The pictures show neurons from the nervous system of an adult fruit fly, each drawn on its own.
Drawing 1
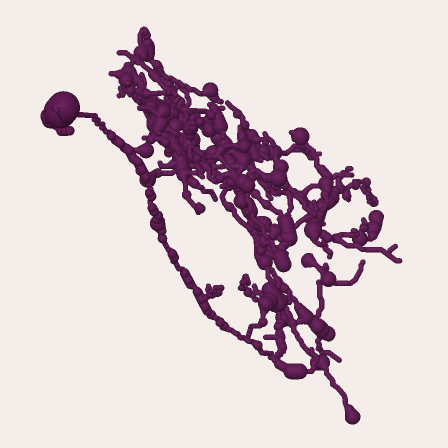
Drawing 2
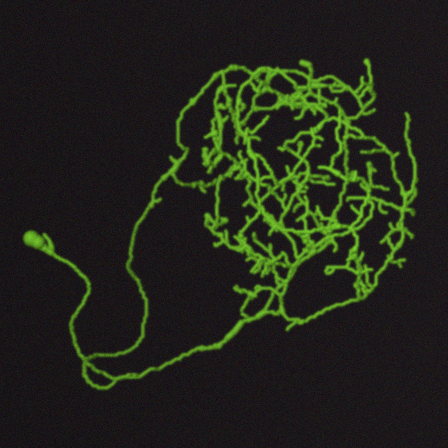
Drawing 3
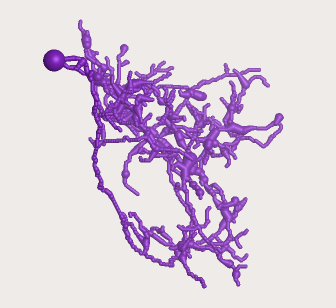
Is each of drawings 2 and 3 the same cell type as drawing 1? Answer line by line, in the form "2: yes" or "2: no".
2: no
3: yes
